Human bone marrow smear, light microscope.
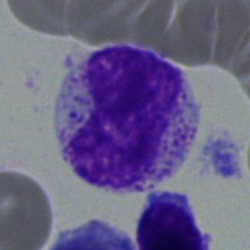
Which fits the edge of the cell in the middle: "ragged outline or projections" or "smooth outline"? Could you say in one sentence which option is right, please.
The cell has an even edge, with no ragged parts or projections.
